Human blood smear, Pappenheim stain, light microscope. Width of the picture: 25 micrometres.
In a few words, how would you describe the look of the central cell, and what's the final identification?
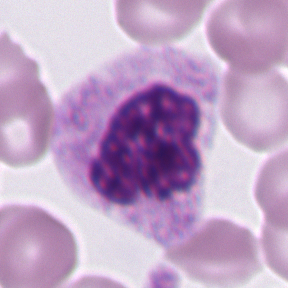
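The nucleus, measuring about 11 by 9 micrometres, is a single irregular mass with a lumpy, notched edge. Its chromatin is dark purple and coarsely clumped, with small paler gaps between the clumps, and no nucleoli are visible. Fine pinkish-violet granules fill the cytoplasm. The cell is a segmented neutrophil.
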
